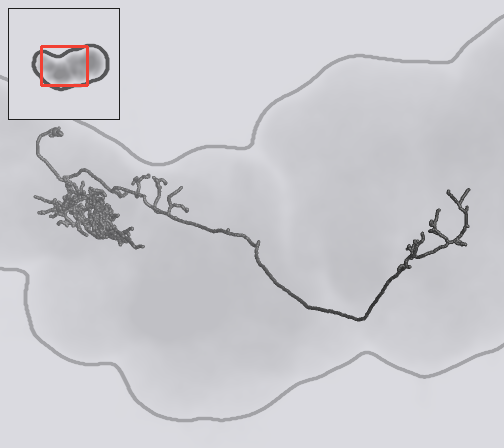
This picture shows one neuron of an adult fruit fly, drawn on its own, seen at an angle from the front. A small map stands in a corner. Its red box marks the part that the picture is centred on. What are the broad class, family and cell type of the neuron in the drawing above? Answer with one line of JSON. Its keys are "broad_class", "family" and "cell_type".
{"broad_class": "ascending neuron", "family": "hemilineage 19B", "cell_type": "AN19B039"}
